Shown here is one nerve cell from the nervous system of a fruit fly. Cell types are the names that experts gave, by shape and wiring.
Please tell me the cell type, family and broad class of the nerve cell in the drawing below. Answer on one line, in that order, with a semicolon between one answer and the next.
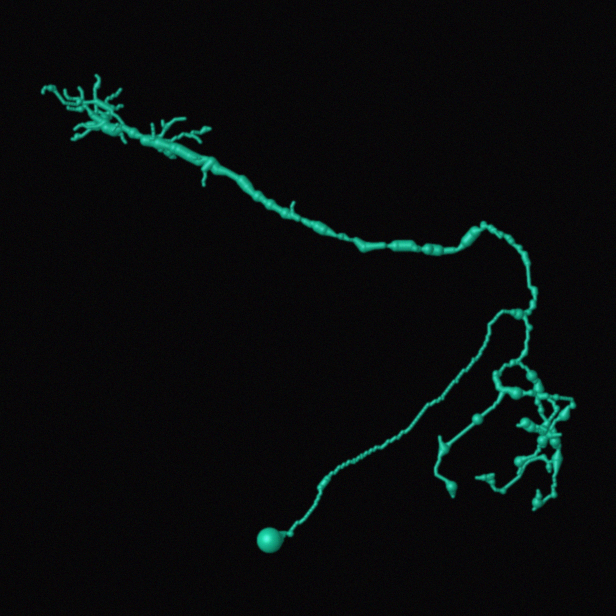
LC12; LC; visual projection neuron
